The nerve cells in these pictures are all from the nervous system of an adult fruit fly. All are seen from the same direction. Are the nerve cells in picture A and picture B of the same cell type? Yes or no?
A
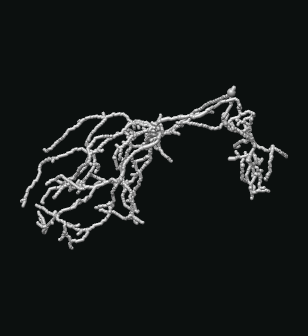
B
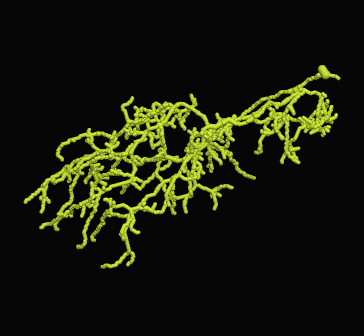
no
